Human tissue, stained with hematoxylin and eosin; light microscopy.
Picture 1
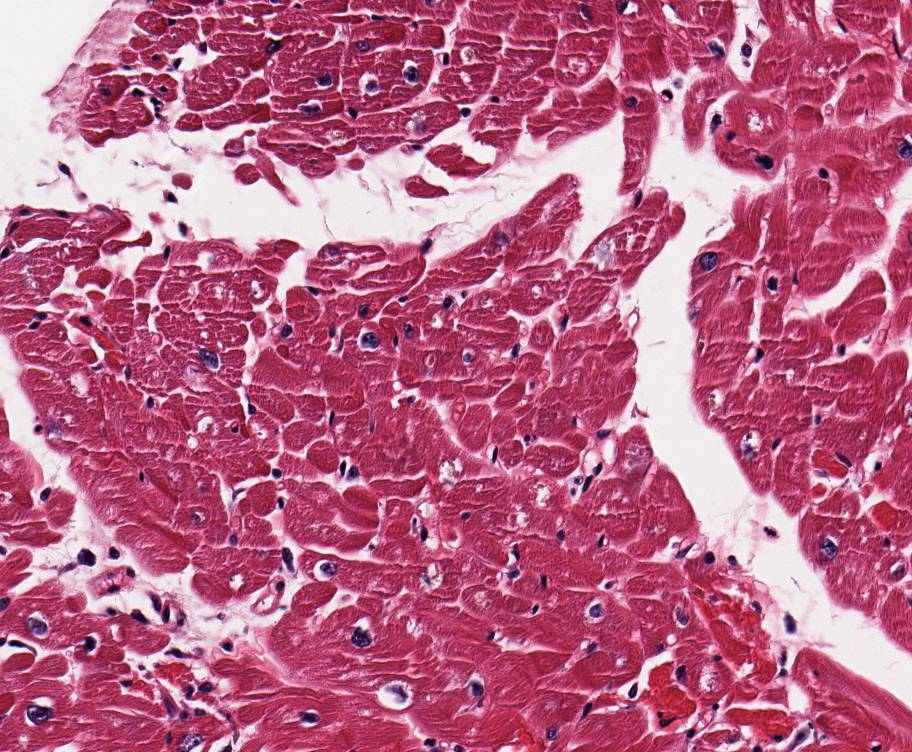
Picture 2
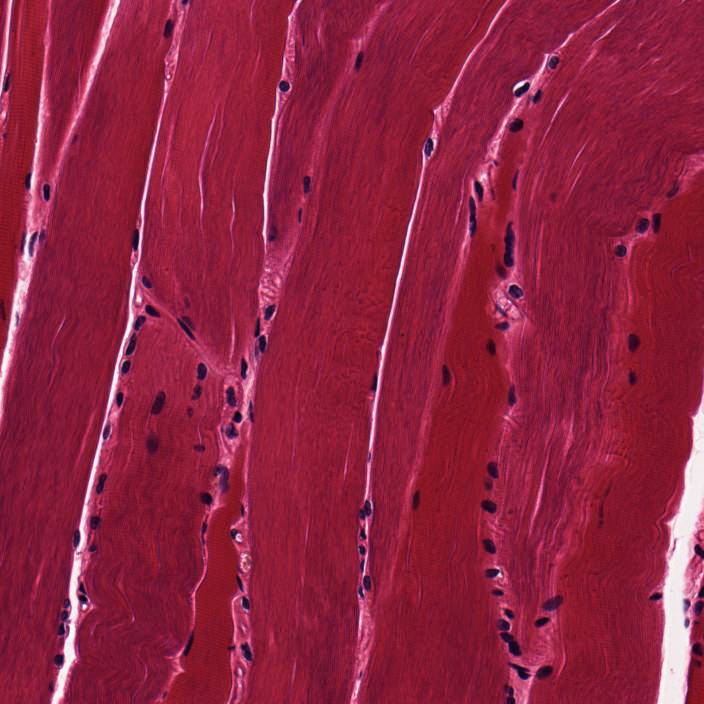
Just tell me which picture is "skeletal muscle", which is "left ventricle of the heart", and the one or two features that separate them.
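Picture 1 shows the left ventricle of the heart, and picture 2 shows skeletal muscle. In picture 1, each fibre with a visible nucleus has a single, centrally placed nucleus, and many fibres show a pale clear zone beside it, some holding fine granules.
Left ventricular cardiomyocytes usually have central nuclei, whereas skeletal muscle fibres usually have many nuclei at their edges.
In picture 2, the small, dark, oval to elongated nuclei lie at the fibre margins along the boundaries between fibres, their long axes following the fibres. The fibres of picture 2 are broad, unbranched bands of fairly even width, with faint fine transverse striations in deeply eosinophilic cytoplasm.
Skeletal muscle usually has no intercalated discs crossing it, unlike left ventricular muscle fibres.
The cytoplasm in picture 1 stains deep red-pink throughout, and only scant delicate connective tissue with small dark elongated nuclei lies between its fibres.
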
